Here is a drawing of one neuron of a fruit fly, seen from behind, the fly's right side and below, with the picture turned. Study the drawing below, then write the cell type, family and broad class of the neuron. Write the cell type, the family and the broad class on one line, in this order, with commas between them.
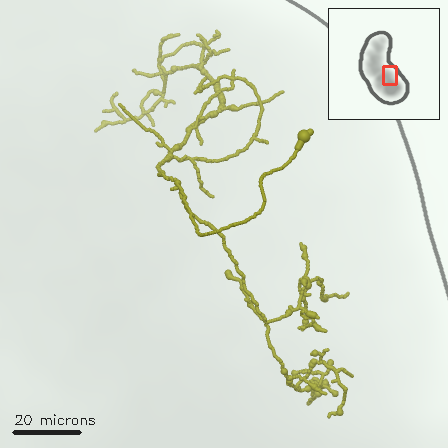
SMP320, hemilineage DM3_dorso_lateral, central-brain intrinsic neuron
